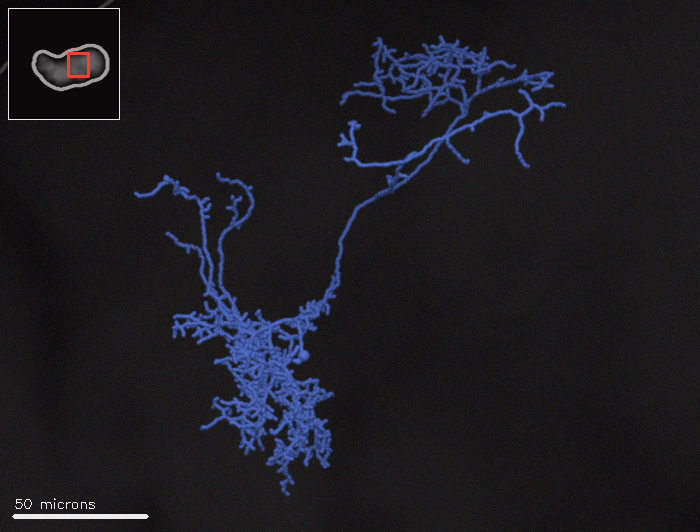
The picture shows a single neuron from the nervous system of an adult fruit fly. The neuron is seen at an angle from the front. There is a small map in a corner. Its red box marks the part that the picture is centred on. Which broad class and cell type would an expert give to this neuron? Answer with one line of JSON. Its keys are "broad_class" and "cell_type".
{"broad_class": "central-brain intrinsic neuron", "cell_type": "AVLP428"}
